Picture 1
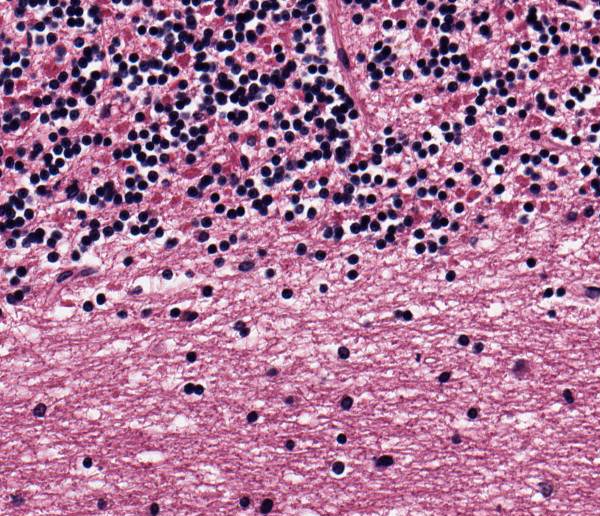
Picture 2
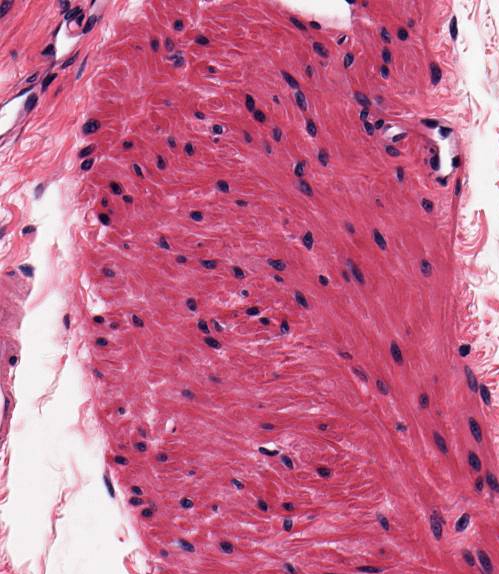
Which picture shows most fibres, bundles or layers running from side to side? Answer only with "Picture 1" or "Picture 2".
Picture 1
